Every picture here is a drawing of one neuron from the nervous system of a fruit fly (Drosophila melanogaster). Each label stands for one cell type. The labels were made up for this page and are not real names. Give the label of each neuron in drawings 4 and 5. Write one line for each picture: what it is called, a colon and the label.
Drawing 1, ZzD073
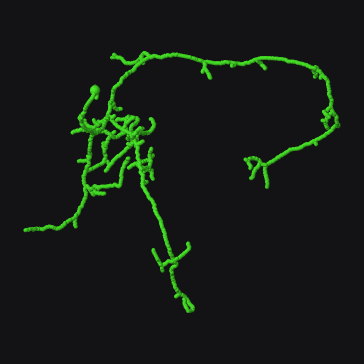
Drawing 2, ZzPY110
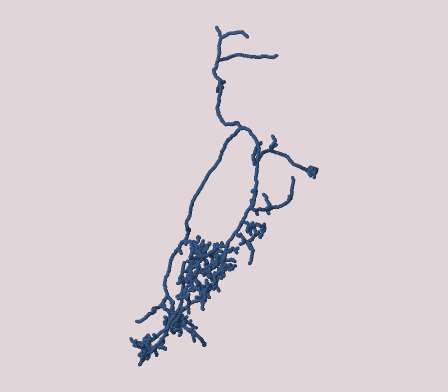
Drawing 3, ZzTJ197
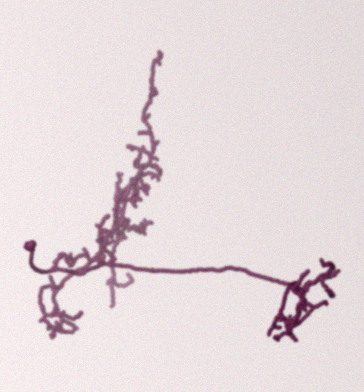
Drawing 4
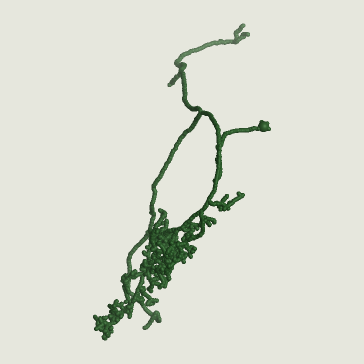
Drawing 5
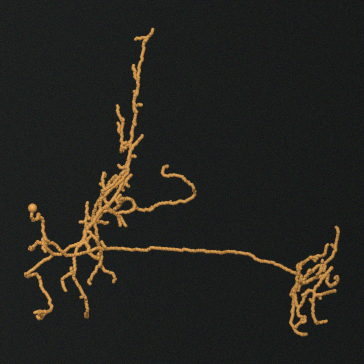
4: ZzPY110
5: ZzTJ197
